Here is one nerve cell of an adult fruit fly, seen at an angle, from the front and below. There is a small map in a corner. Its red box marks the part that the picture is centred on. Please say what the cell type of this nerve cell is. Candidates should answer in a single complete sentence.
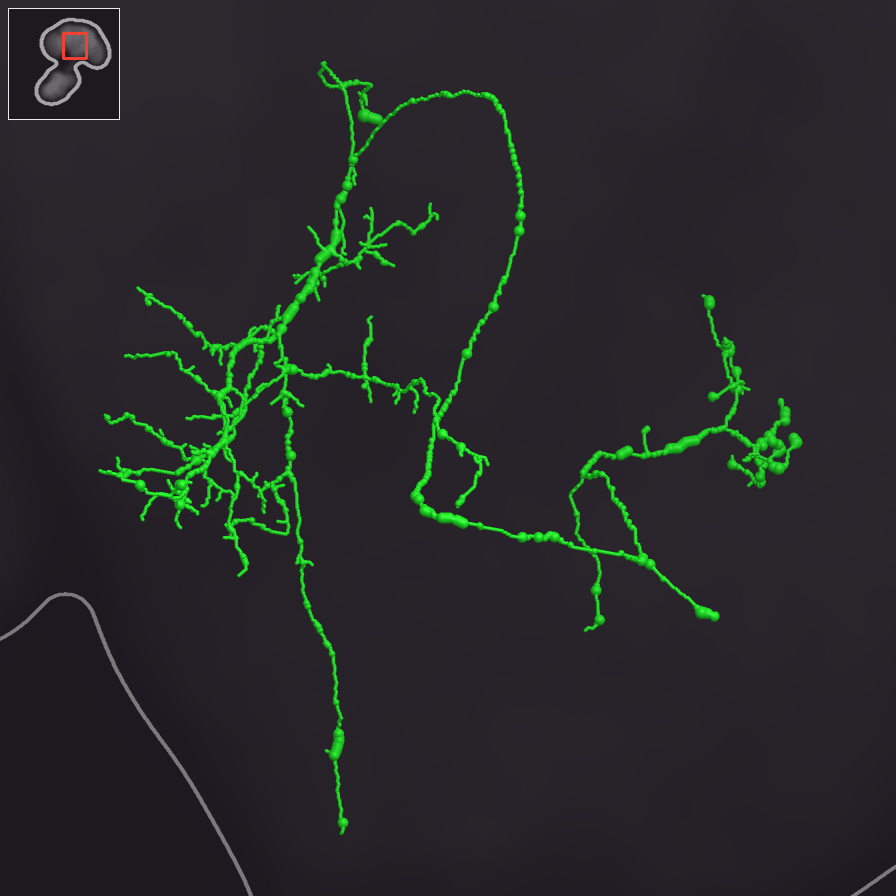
The cell type given to this nerve cell is CB0266.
